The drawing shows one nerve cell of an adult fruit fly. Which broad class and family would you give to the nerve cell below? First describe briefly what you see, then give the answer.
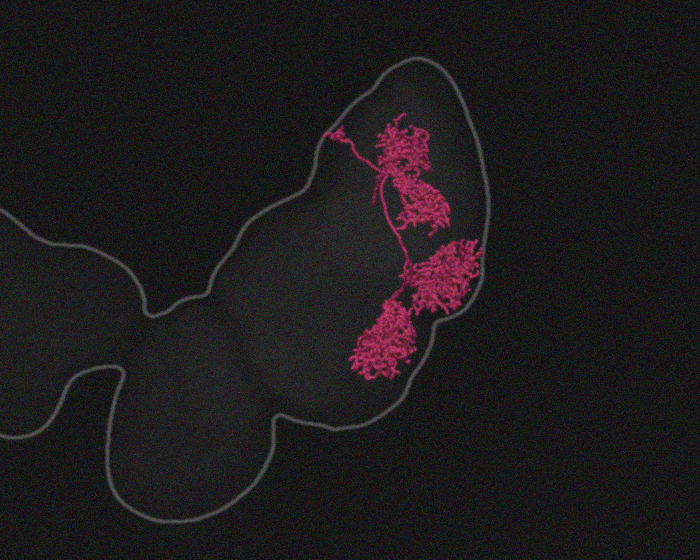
Its cell body lies at the top of the picture. As drawn here it is taller than it is wide. Its broad class is central-brain intrinsic neuron. Its family is ALIN.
